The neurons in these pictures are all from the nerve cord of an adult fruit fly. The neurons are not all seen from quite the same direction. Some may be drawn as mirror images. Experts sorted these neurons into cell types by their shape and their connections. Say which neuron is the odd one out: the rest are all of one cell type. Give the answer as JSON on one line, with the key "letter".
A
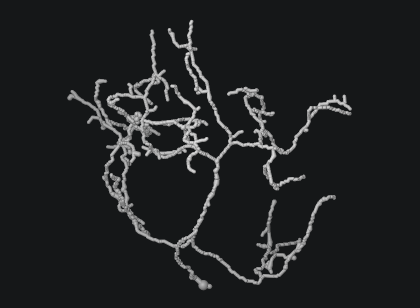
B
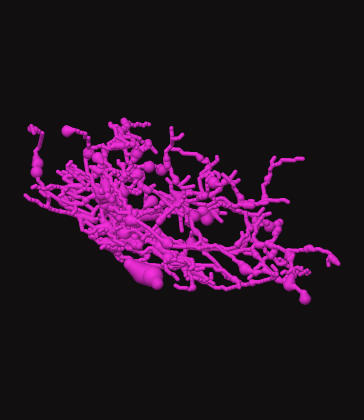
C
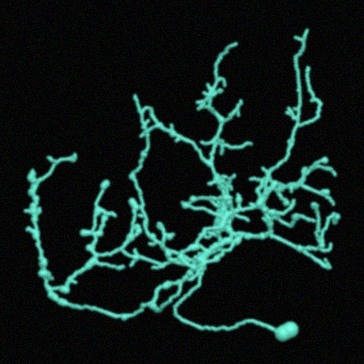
{"letter": "B"}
